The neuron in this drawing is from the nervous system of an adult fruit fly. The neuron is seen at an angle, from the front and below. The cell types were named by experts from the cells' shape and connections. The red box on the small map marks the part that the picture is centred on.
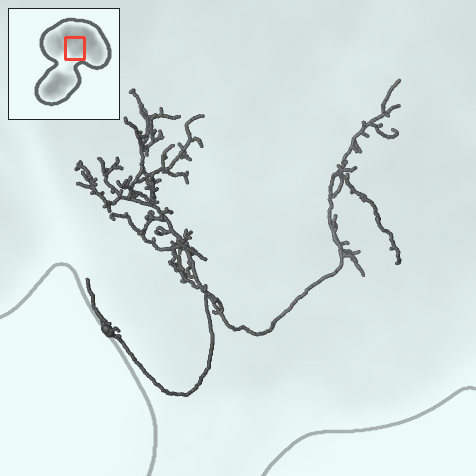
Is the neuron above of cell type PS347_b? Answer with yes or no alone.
yes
